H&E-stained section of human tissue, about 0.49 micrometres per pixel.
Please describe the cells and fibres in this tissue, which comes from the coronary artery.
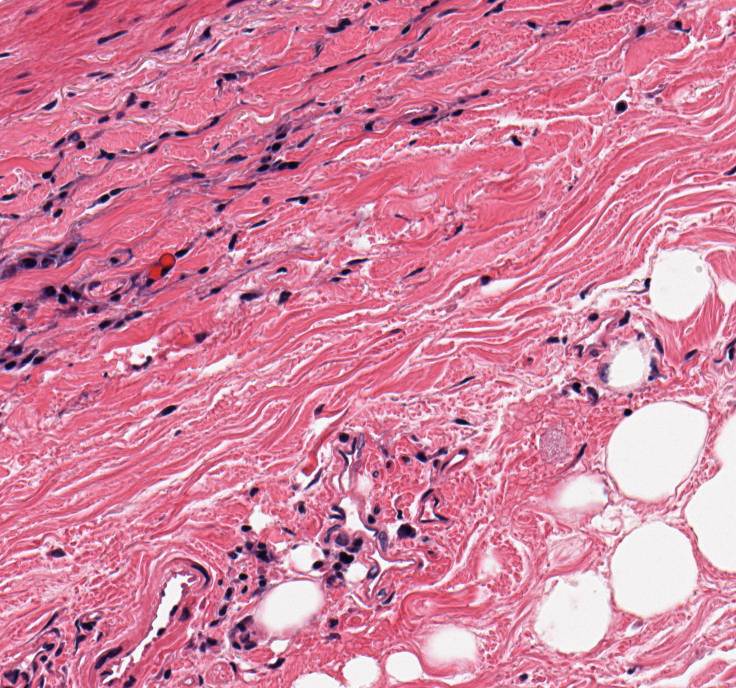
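You've got wavy collagen bundles running obliquely across, roughly parallel. The nuclei scattered among them are mostly dark, slender, spindle-shaped. Clear, rounded adipocytes sit down in the lower right. And no epithelium anywhere in the field.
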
